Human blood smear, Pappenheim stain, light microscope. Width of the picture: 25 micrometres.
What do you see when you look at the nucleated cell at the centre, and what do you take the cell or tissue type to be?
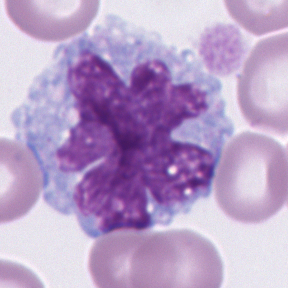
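Nucleus first: folded into several broad lobes that fan out from the centre like petals. Chromatin next: fine and lacy, not gathered into coarse dark clumps. Then cytoplasm, filled with many small vacuoles that give it a frothy look. Finally, a few small clear spots overlie the nucleus, mostly in its lower right part. It is a monocyte.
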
